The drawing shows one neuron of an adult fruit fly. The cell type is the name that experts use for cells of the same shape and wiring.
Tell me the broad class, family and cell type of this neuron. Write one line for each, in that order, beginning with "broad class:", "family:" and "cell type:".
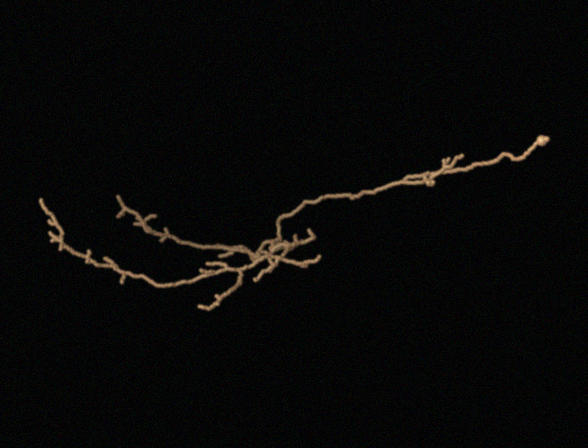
broad class: central-brain intrinsic neuron
family: hemilineage SMPad2
cell type: CB1368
